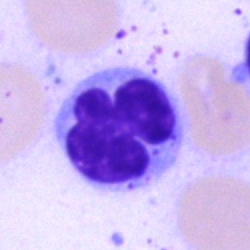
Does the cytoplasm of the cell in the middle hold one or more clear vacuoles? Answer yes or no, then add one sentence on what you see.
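No. No vacuoles are seen in the cytoplasm.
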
